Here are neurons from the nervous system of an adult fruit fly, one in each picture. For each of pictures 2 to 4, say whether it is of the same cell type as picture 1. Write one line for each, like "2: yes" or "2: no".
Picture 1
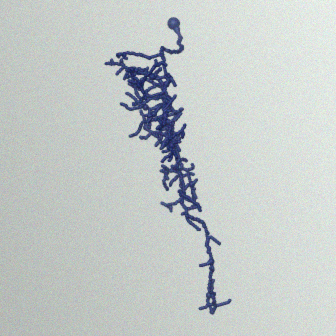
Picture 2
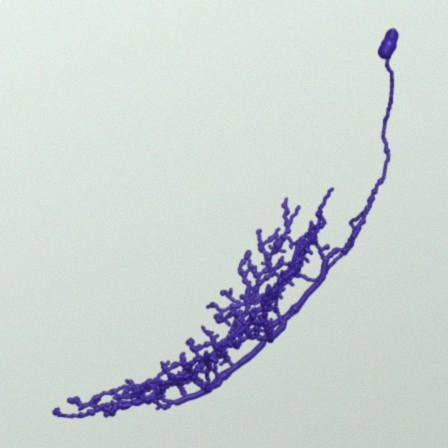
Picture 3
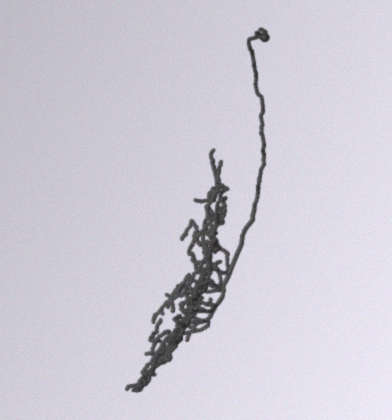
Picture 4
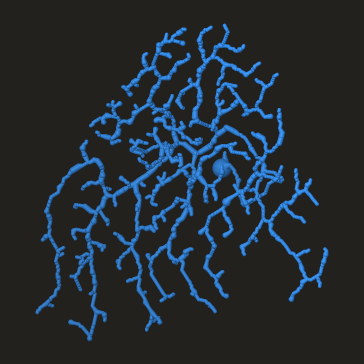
2: no
3: no
4: no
